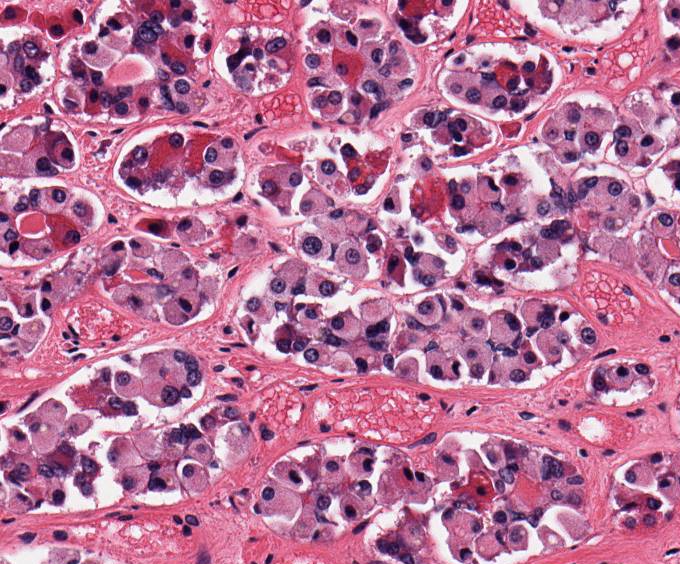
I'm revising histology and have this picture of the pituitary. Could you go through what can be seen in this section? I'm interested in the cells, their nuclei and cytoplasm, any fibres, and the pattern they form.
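Look first at the cells in the nests: they are large and polygonal, with plenty of granular pink-purple cytoplasm. Most carry a single round nucleus in which you can make out a nucleolus. Now follow the septa, pink collagenous bands with thin spindle-shaped nuclei scattered through them. Notice, too, the white cleft-like spaces parting many cells from each other and from the septa.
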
